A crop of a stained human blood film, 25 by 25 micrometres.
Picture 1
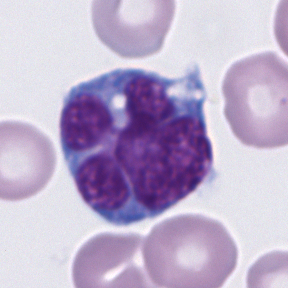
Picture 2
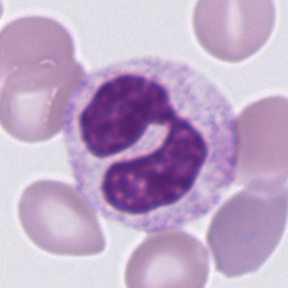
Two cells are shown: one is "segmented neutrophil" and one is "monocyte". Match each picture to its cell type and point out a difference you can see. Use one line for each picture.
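Picture 1 shows a monocyte: No granules are visible in the cytoplasm.
Picture 2 shows a segmented neutrophil: Fine small violet granules are scattered throughout the cytoplasm.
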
